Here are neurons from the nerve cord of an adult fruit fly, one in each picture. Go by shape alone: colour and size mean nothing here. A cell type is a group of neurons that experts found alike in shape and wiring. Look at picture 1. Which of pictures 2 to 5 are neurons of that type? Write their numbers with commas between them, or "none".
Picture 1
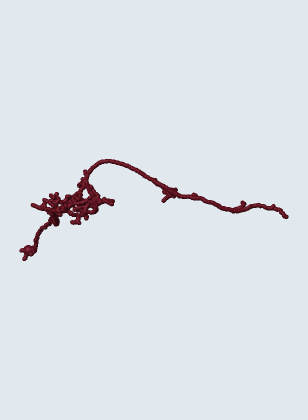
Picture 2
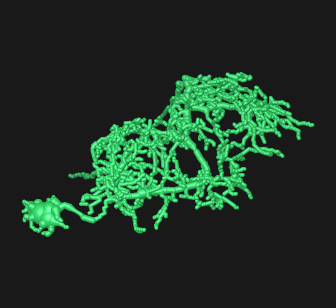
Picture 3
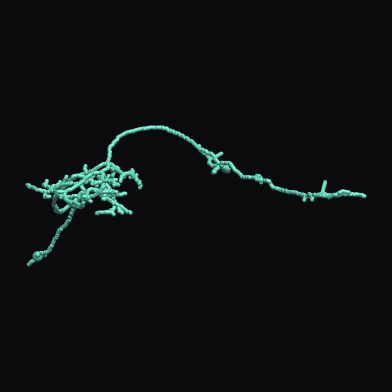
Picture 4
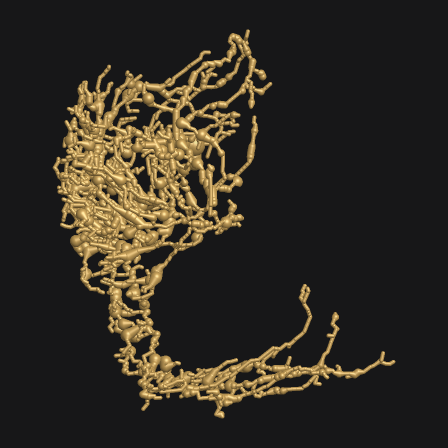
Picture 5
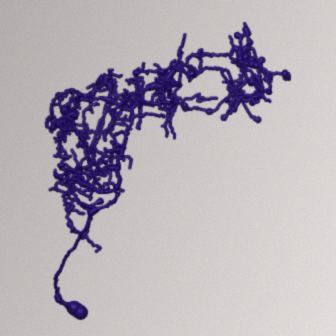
3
